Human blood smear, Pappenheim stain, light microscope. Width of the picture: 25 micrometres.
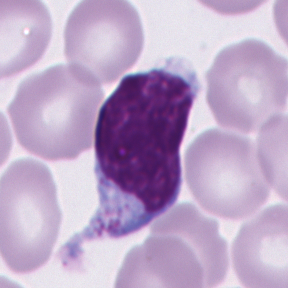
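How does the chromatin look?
Dense, dark purple and coarsely clumped.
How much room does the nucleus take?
Most of the cell, at about 13 by 8 micrometres, so there's only a little cytoplasm.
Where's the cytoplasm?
Pale blue, gathered mainly at the lower end, with a few fine purplish granules there.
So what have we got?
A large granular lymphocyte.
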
